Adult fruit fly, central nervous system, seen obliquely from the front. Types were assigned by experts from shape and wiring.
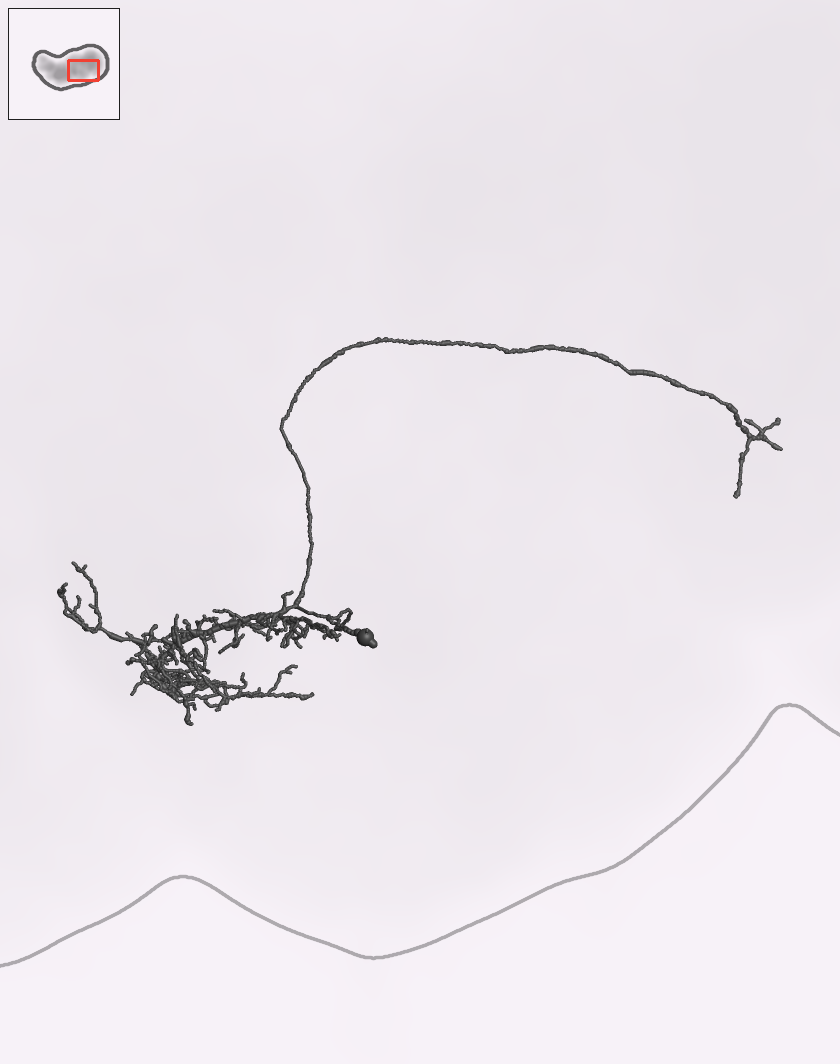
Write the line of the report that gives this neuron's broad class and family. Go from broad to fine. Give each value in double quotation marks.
"central-brain intrinsic neuron", "hemilineage ALl1_ventral"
